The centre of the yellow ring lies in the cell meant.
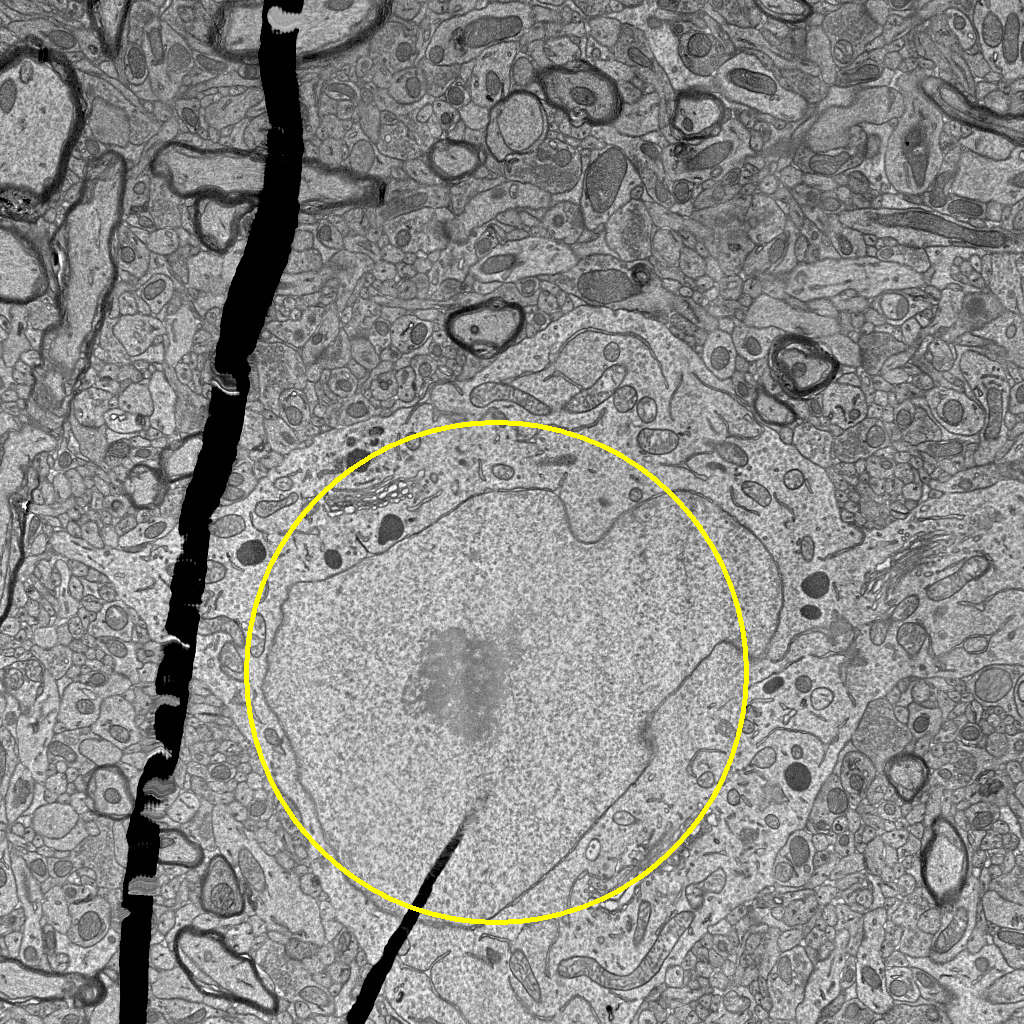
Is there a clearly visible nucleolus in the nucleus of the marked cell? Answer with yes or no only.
Yes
